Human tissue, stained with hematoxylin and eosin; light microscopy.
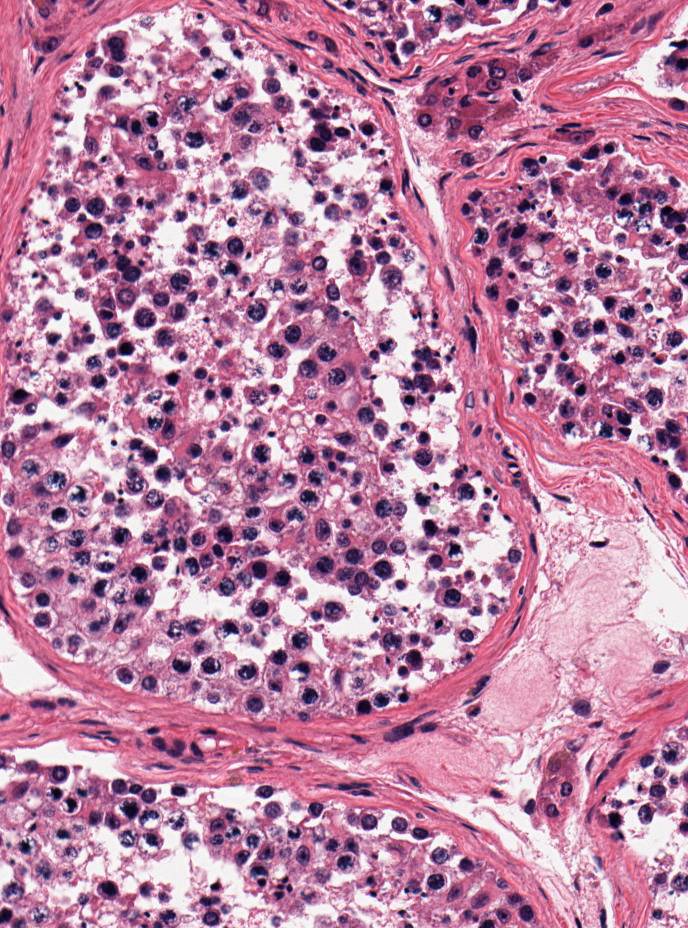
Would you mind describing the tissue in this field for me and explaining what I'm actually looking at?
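I see rounded tubular cross-sections, the largest filling the upper left and centre. Inside, cells lie loosely among many clear spaces, many with round nuclei and coarse, clumped dark chromatin. Lower right, between tubules: loose pale pink material, few nuclei, no fat cells. So, testis.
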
